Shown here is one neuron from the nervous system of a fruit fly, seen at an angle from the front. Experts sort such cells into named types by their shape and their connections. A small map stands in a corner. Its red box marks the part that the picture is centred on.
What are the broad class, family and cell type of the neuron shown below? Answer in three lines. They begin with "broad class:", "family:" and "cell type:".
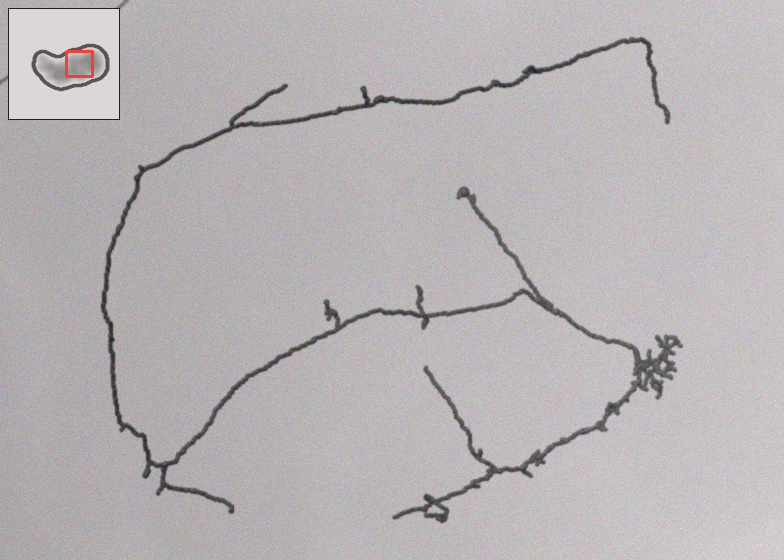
broad class: central-brain intrinsic neuron
family: hemilineage DM4_ventral
cell type: WED143_c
